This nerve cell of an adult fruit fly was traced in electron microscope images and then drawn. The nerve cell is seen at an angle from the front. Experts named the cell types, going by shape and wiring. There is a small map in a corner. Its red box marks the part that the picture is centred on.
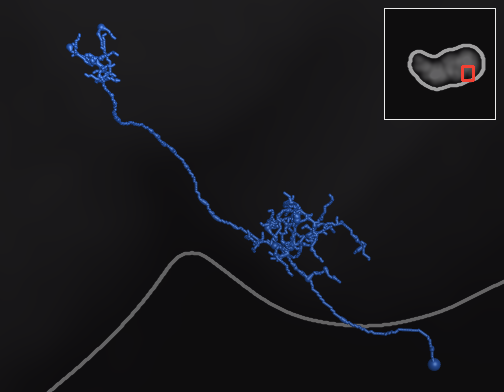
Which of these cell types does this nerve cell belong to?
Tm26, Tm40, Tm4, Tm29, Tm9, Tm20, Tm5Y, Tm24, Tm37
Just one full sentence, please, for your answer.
The cell type name for this nerve cell is Tm40.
